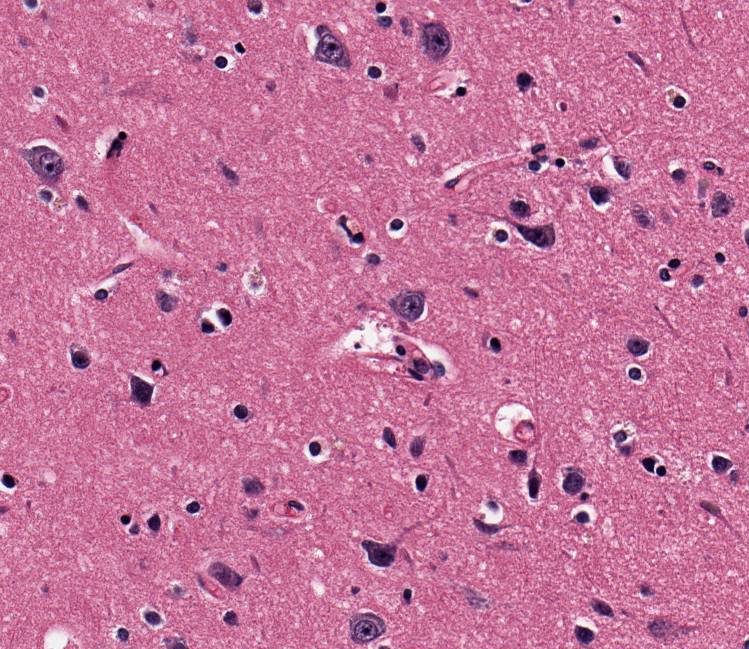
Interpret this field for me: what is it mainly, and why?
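That's cerebral cortex. Look at the scattered neurons, top centre, centre and bottom centre: purple cytoplasm, round pale nuclei, a distinct nucleolus.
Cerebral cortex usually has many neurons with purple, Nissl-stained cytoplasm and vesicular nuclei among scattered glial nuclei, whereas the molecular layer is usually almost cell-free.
Small round dark nuclei with scant cytoplasm far outnumber the neurons. A few cells, like one on the left at mid-height, look shrunken, dark and angular.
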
